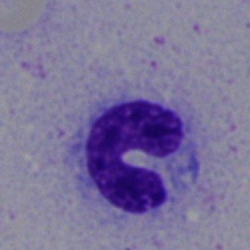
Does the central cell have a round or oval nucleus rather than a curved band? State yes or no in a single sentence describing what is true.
No, in this cell the nucleus is drawn out into a horseshoe, C, U or S shape without lobes.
